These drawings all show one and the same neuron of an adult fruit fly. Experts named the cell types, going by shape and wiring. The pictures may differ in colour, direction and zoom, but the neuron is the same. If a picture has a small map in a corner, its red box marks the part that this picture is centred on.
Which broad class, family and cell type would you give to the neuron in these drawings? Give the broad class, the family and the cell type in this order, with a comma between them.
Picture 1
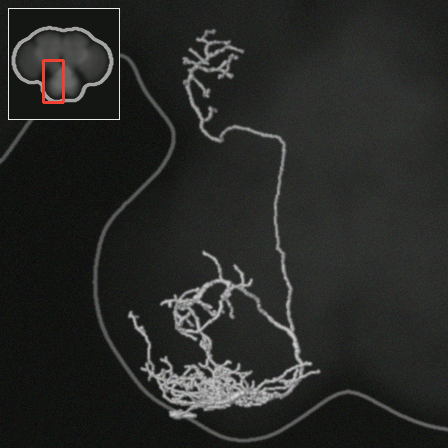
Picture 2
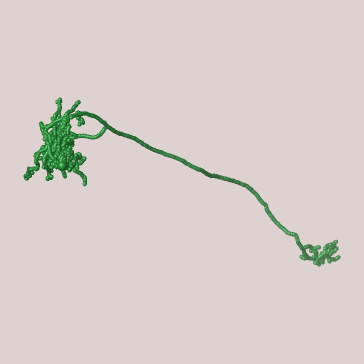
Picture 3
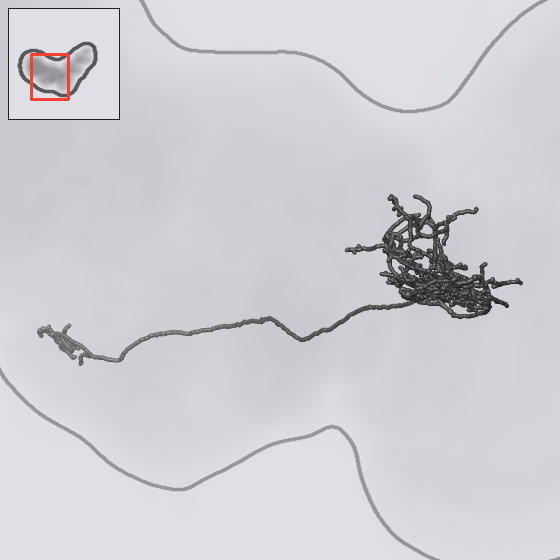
ascending neuron, hemilineage 01B, AN01B004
